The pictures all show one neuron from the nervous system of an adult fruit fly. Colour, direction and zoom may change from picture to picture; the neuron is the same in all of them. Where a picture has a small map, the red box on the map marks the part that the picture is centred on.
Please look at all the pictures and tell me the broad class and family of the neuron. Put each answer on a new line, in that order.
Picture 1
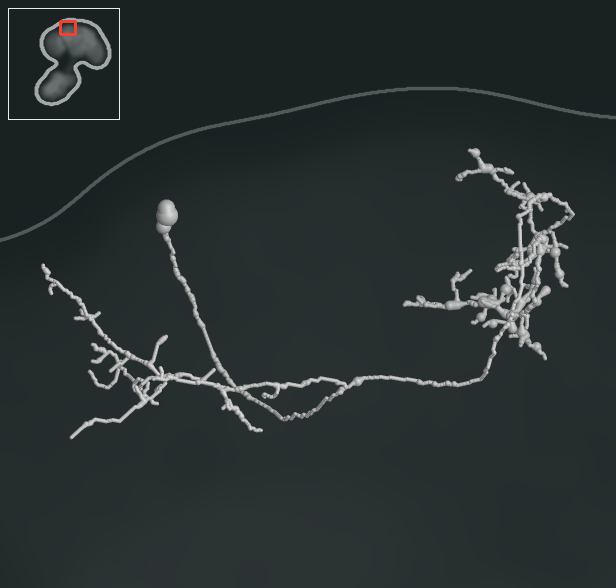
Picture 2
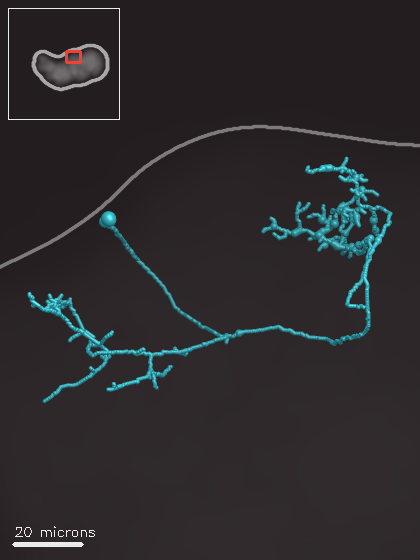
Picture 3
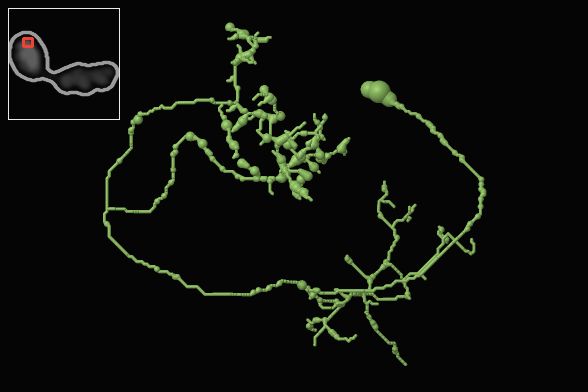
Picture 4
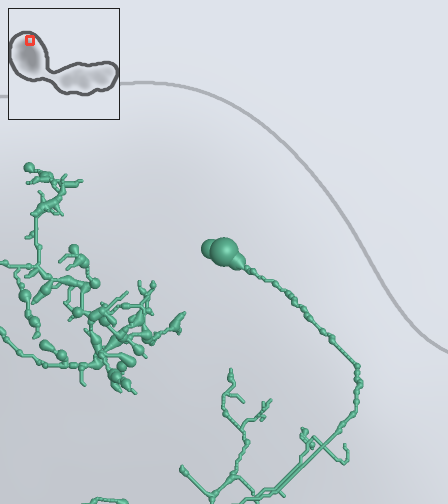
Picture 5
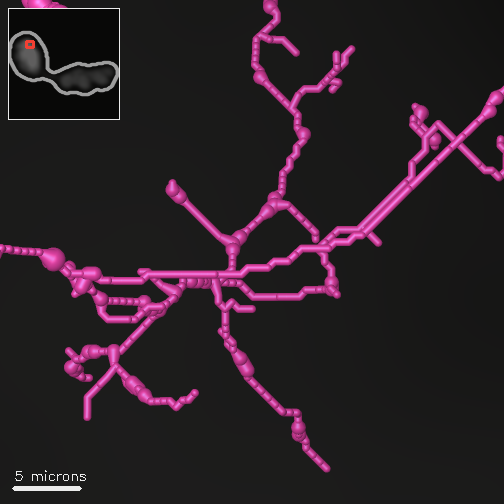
central-brain intrinsic neuron
hemilineage SLPad1_posterior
